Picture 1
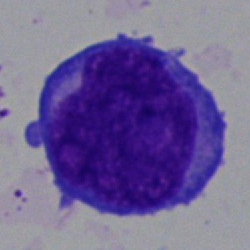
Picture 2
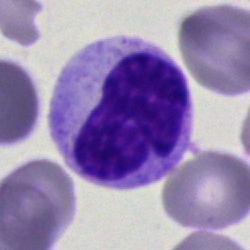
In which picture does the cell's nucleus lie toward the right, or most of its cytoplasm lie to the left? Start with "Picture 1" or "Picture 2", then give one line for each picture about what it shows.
Picture 2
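In picture 1: The cytoplasm forms a narrow rim that is widest on the right side.
In picture 2: The nucleus lies toward the right side of the cell, leaving the widest band of cytoplasm on the left.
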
